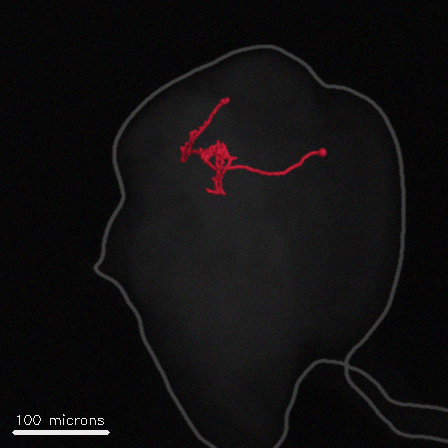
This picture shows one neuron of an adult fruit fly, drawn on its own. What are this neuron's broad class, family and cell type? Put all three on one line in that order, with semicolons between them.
central-brain intrinsic neuron; class CX; FS3_c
